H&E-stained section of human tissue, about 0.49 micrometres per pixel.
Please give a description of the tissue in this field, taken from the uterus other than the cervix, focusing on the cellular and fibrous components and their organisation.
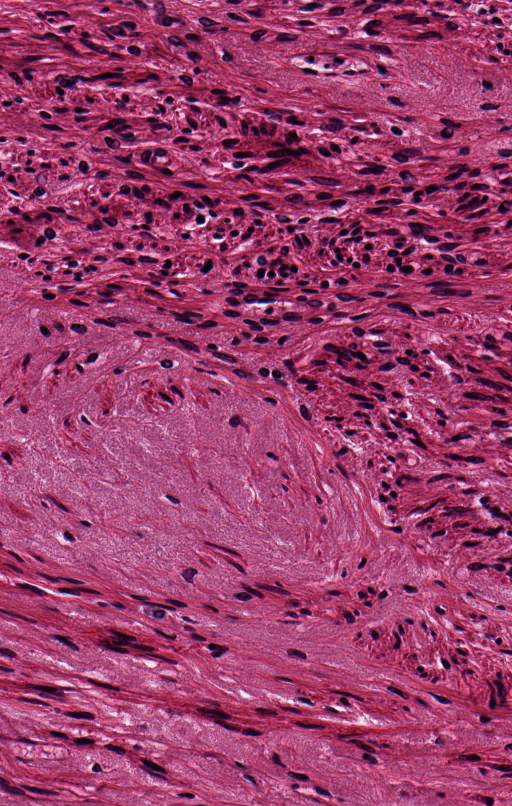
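Here you'll see spindle cells and eosinophilic fibres running in streaming bundles. Within those bundles, most nuclei are elongated, dark and slender. Now notice the upper middle: it's more densely cellular, crowded with dark nuclei. Nowhere is there any epithelium or gland.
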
